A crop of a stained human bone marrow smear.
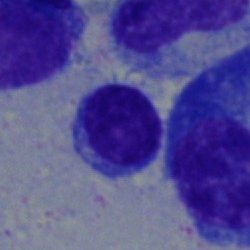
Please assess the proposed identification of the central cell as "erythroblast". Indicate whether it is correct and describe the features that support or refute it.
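First check: the cytoplasm, a thin blue rim widest at the lower left.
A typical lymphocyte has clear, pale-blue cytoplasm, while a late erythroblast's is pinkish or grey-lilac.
Verdict: erythroblast does not fit; the cell is a lymphocyte. Second check: no granules are visible in the cytoplasm.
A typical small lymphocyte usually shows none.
Remaining items, as seen: a round, smooth outline and dense, dark purple chromatin throughout the nucleus.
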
